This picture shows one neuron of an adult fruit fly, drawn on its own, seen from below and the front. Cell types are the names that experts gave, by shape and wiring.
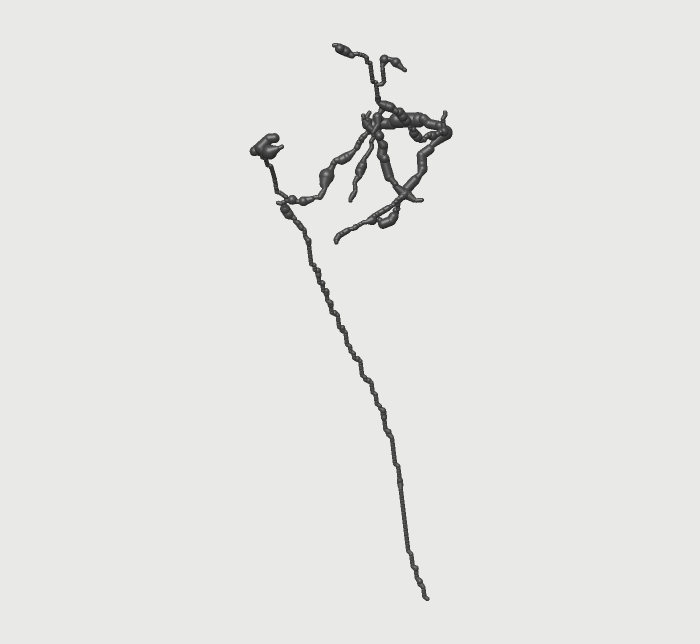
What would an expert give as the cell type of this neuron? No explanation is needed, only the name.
SNxx15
